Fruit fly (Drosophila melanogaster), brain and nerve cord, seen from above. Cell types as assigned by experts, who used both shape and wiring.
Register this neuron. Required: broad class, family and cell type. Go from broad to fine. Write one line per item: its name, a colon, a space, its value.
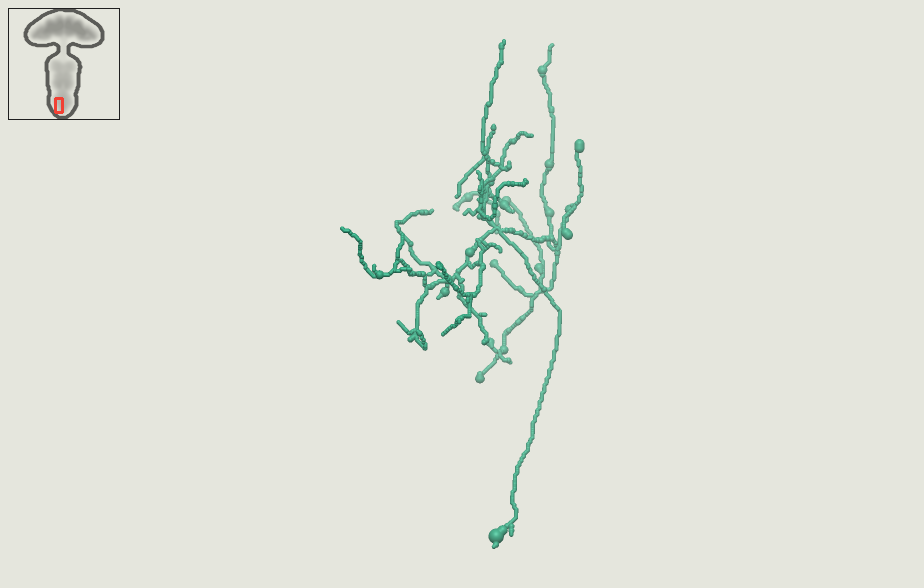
broad class: nerve-cord intrinsic neuron
family: hemilineage 01B
cell type: IN01B077_b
